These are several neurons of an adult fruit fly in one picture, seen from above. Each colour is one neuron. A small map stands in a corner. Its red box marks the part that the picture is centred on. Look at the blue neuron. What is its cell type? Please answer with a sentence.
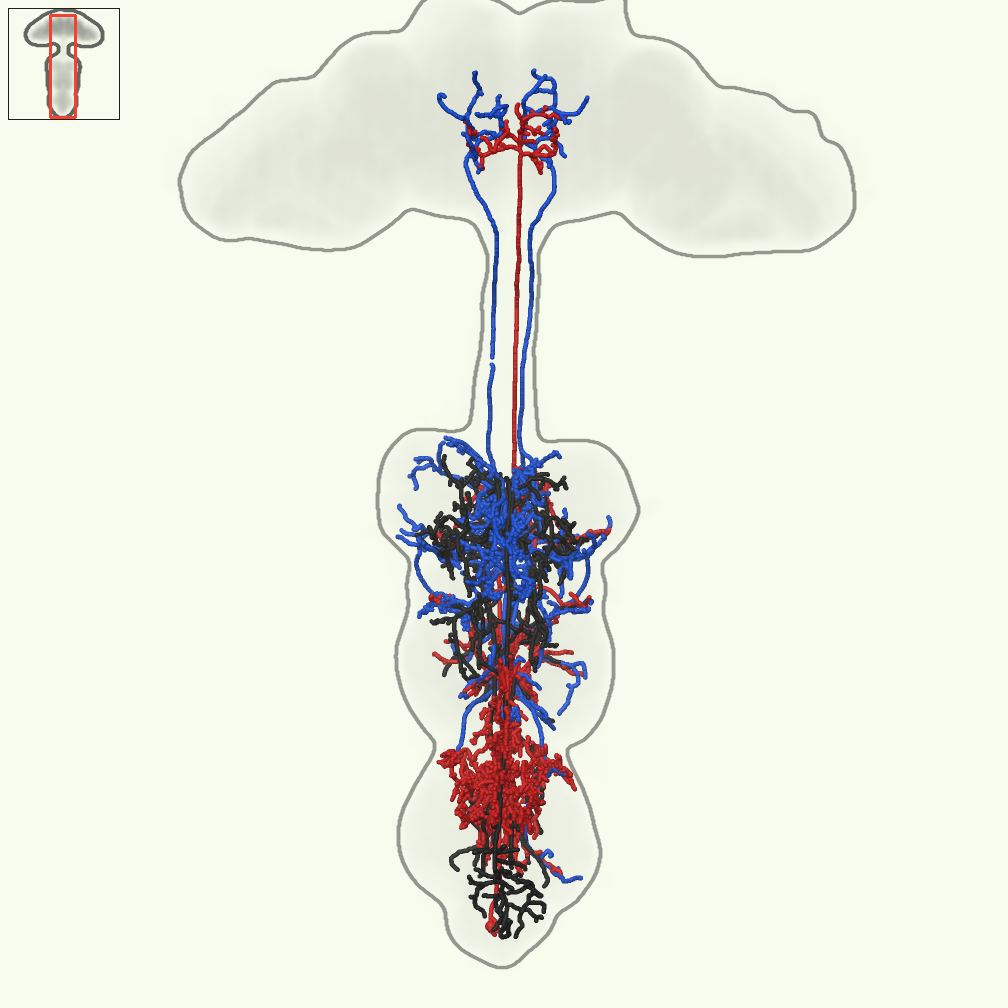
The cell type is AN00A002.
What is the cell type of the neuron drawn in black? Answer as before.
The cell type is IN05B094.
